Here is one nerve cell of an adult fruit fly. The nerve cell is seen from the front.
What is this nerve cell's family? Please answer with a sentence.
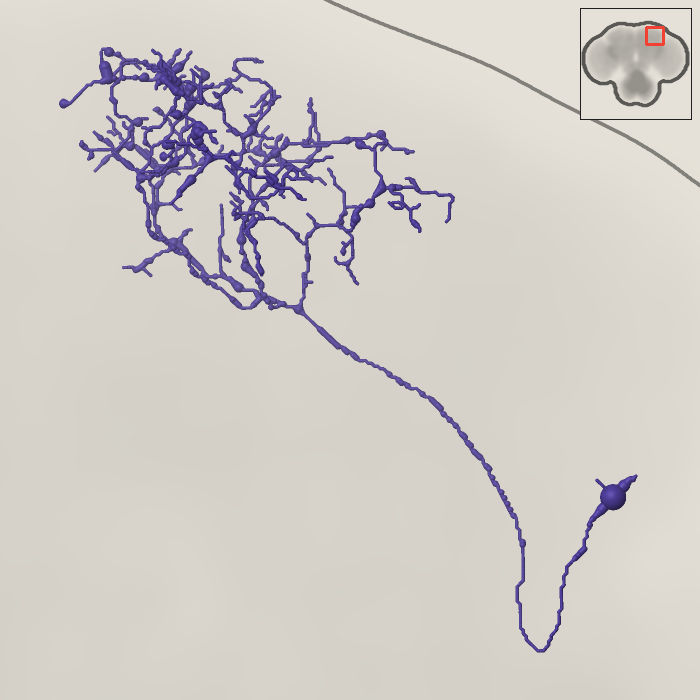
The family is hemilineage SLPal3_and_SLPal4_dorsal.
